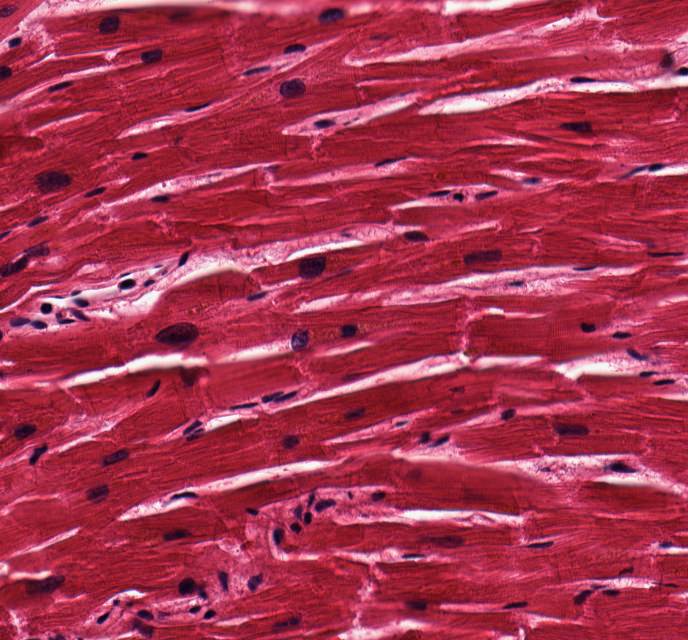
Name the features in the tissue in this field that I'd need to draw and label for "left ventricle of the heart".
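The tissue in this field is left ventricle of the heart.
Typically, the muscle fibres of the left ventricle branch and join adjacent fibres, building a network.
The fibres here branch and join neighbouring fibres in the same way, which agrees with that pattern. The oval muscle nuclei lie centrally within the fibres. The fibre cytoplasm stains a deep red with eosin. Small dark spindle-shaped nuclei occupy the narrow pale spaces between fibres.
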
